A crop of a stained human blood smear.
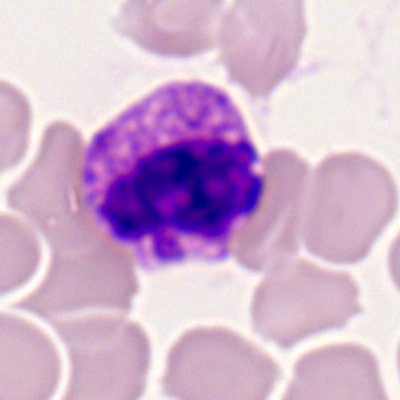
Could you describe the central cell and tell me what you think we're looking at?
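Notice first that the cell is roughly round. Its nucleus is one unsegmented mass in the lower half of the cell, and you won't find any nucleoli in it. Pinkish-purple granules fill the cytoplasm. You are looking at a basophil.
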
